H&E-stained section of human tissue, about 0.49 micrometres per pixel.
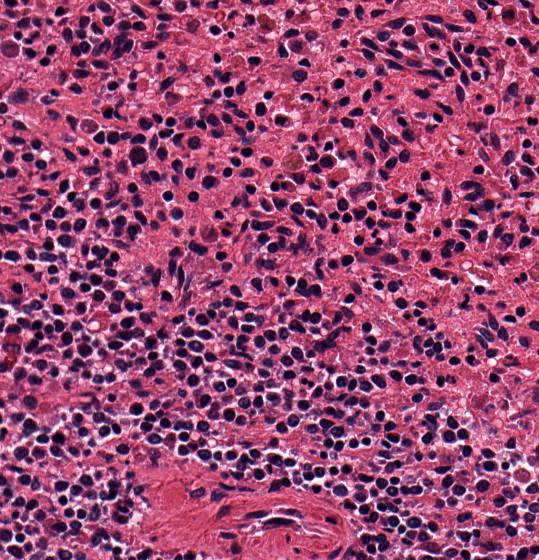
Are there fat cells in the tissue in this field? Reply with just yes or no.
No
